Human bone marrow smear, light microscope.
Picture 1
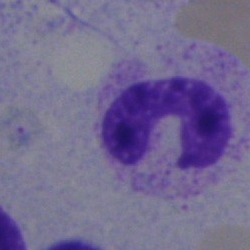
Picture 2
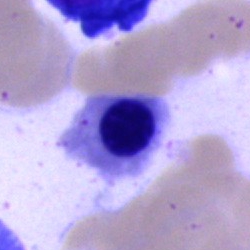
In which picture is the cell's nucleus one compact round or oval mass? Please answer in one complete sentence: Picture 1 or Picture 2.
In picture 2, the nucleus of the cell is one compact round or oval mass.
